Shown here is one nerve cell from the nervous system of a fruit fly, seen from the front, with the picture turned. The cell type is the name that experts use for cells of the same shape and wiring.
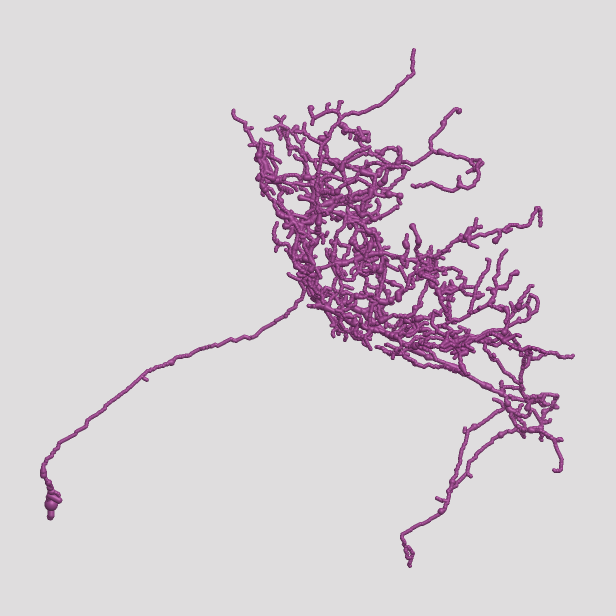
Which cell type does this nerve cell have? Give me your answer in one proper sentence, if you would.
Typed by cell type, the nerve cell is LAL052.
